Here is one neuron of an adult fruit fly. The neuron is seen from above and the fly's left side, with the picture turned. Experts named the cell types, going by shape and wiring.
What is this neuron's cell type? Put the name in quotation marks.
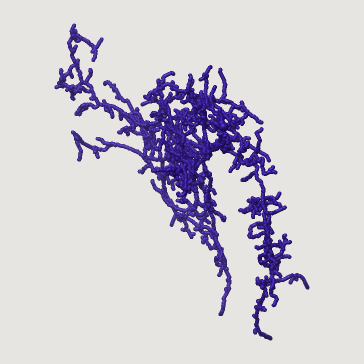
"INXXX045"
